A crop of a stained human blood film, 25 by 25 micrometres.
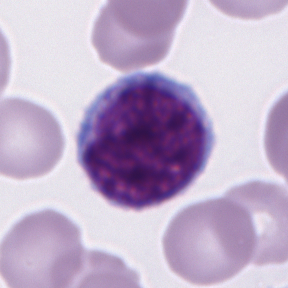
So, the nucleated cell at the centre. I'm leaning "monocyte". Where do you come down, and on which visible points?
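Decisive here are the chromatin, which is dark purple and coarsely clumped, and the nucleus, which is round in outline.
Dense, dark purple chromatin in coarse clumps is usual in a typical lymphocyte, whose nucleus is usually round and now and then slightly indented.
The cell is therefore a typical lymphocyte, not a monocyte. The nucleus is about 11 micrometres across in a cell about 12 micrometres across and fills about 80% of the cell's area, with the blue cytoplasm forming only a thin rim around it. The cell outline is round, and its surface shows no hair-like projections. A few small pinkish-red dots lie over the nucleus.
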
